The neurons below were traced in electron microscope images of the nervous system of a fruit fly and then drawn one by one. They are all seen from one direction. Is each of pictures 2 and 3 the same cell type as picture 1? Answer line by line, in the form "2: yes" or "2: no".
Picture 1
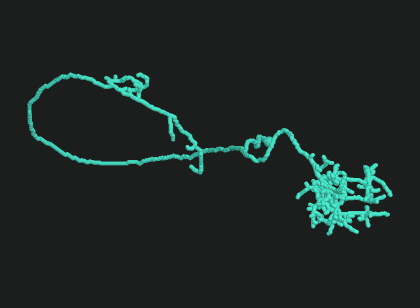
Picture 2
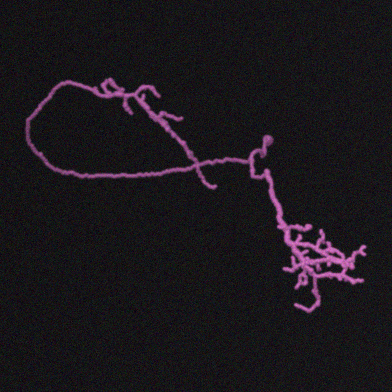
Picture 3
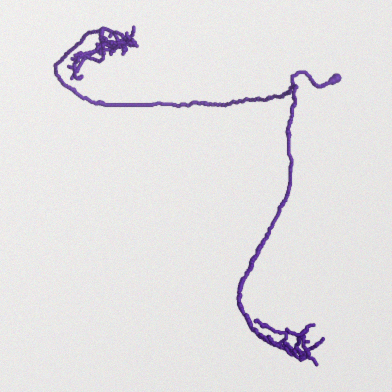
2: yes
3: no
